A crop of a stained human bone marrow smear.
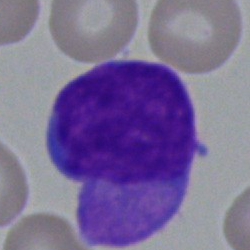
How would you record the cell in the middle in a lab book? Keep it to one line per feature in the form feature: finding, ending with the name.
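Chromatin: dark purple, finely mottled
Cytoplasm: mostly in a rounded bulge below the nucleus
Cytoplasm colour: bluish purple, paler than the nucleus
Edge: small knob projecting on the right
Name: blast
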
